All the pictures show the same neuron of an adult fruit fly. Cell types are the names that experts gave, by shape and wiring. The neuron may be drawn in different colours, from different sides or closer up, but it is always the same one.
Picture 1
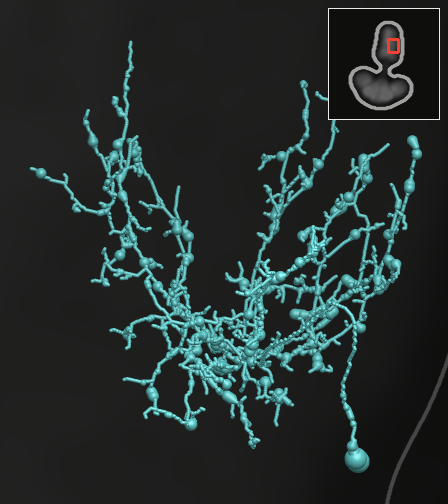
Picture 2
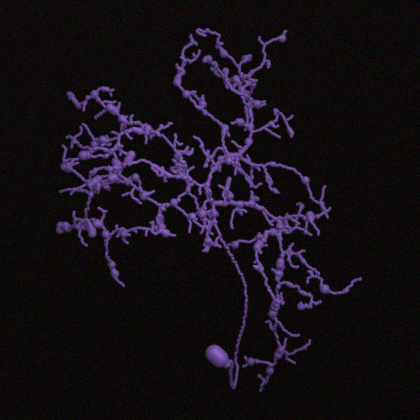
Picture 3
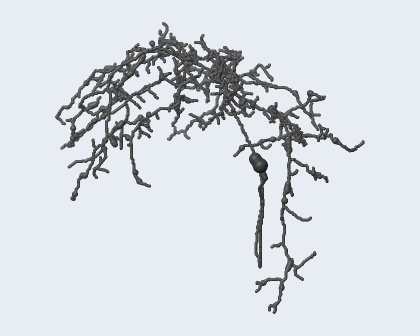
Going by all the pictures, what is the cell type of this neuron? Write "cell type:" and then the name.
cell type: IN08A029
